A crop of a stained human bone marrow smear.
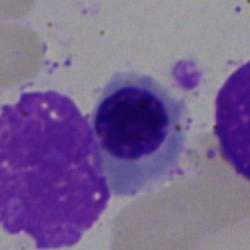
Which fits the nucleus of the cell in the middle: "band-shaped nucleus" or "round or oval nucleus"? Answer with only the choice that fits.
Round or oval nucleus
